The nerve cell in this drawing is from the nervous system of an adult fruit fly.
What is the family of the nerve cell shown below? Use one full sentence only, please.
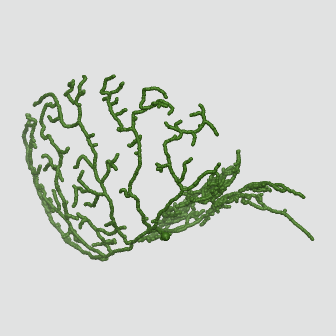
For this nerve cell, the family is MeVC.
